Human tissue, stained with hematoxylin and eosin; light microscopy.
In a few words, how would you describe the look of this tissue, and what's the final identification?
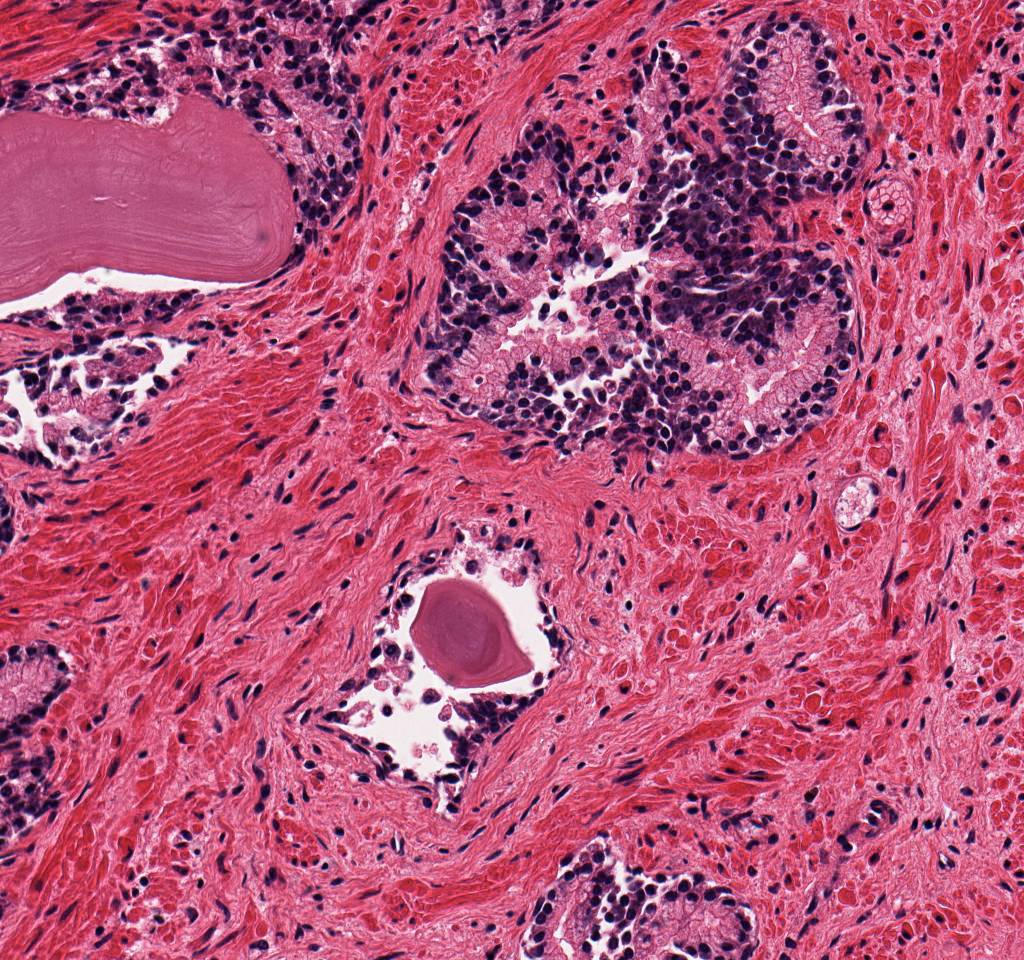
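Glands lie scattered in stroma that fills most of the field. The stroma is bright pink smooth muscle bundles with spindle nuclei in varied directions. At top centre-right, a large gland's epithelium is thrown into branching papillary infoldings. The glands are lined by tall cells with pale, finely vacuolated cytoplasm and dark round nuclei. This is prostate.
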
